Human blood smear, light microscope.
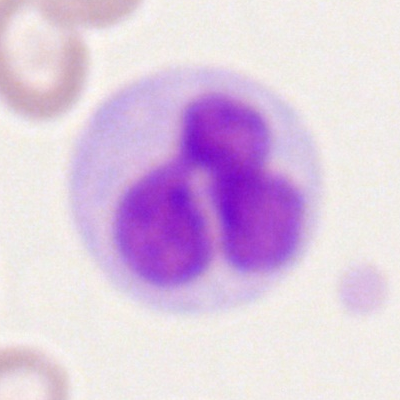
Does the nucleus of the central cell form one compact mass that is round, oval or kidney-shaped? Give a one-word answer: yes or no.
No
